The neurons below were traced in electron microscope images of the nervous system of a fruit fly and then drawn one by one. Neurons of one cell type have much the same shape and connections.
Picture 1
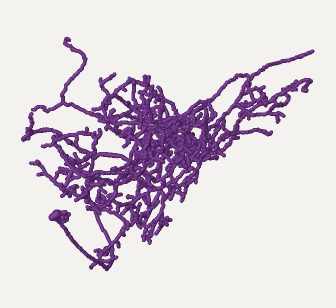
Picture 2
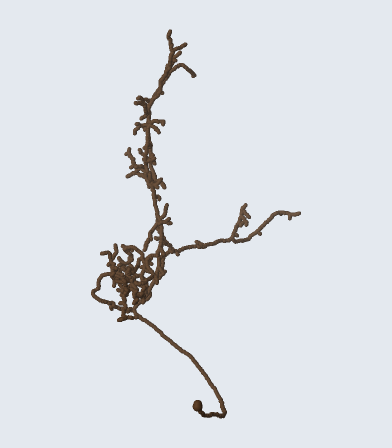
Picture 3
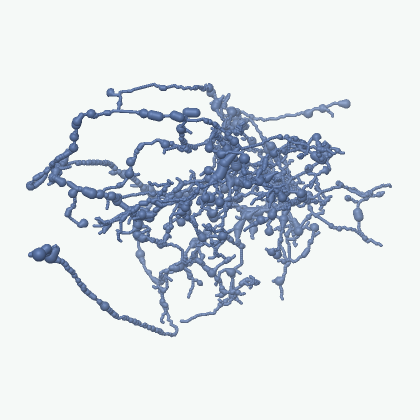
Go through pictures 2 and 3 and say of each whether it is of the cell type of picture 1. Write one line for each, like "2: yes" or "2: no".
2: no
3: yes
